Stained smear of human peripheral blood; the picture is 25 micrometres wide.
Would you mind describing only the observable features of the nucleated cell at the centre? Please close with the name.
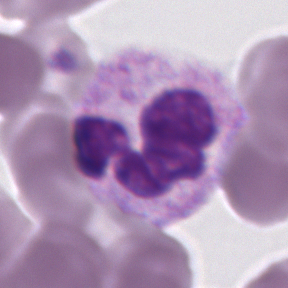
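The nucleus is divided into three lobes connected by narrow links, and no nucleoli can be seen within it. Fine pinkish-violet granules lie evenly scattered through the cytoplasm. The outline of the cell is roughly round and has no surface projections. The cell is a segmented neutrophil.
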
